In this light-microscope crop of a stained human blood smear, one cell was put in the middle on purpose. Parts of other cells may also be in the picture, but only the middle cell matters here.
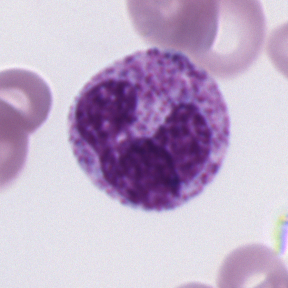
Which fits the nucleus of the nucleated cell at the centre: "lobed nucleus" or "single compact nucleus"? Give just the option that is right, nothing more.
Lobed nucleus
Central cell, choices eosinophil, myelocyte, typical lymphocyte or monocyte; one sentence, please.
The cell sitting right in the middle is an eosinophil.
